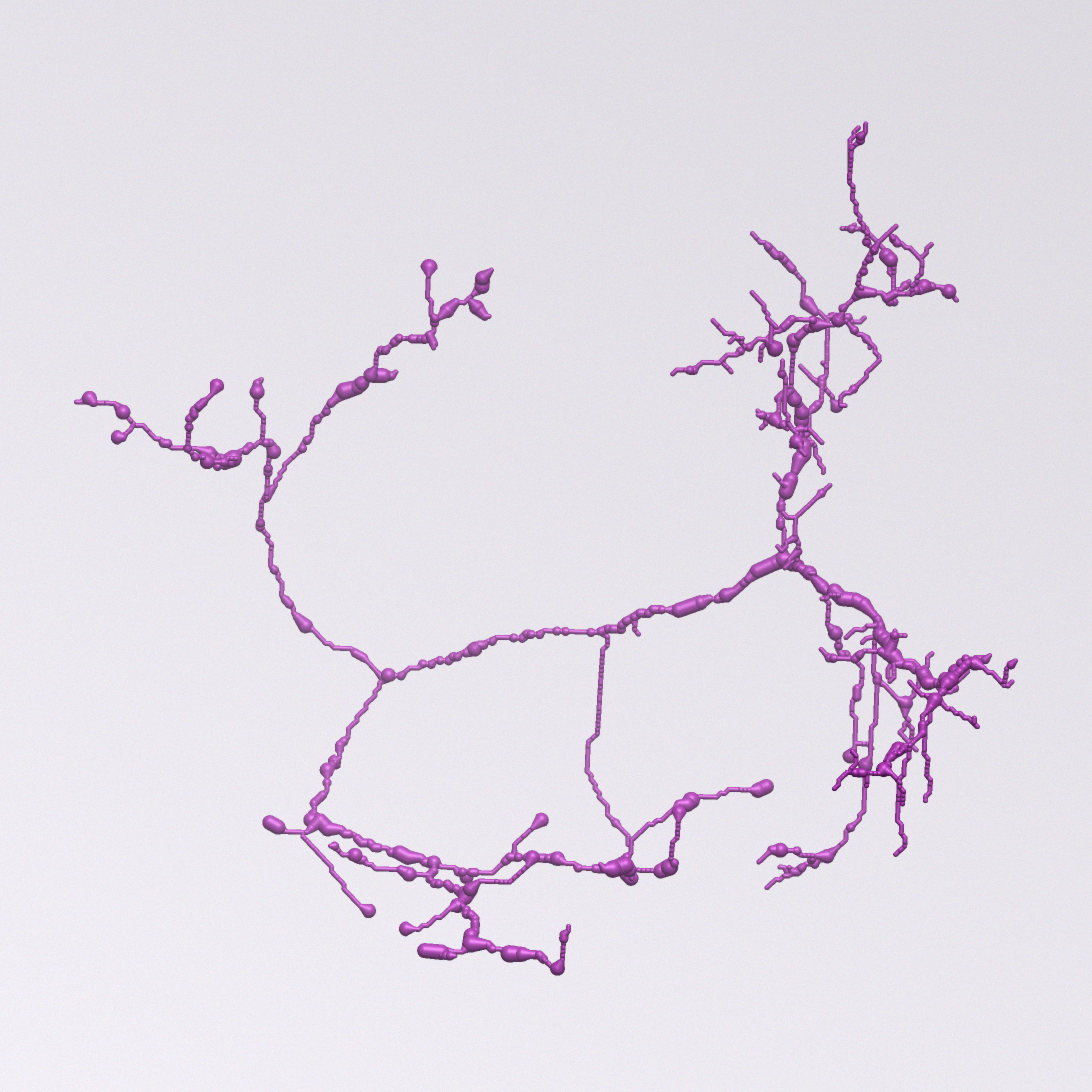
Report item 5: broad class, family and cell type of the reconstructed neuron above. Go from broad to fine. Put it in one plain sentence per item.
A nerve-cord intrinsic neuron of hemilineage 01B, type IN01B019_b.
